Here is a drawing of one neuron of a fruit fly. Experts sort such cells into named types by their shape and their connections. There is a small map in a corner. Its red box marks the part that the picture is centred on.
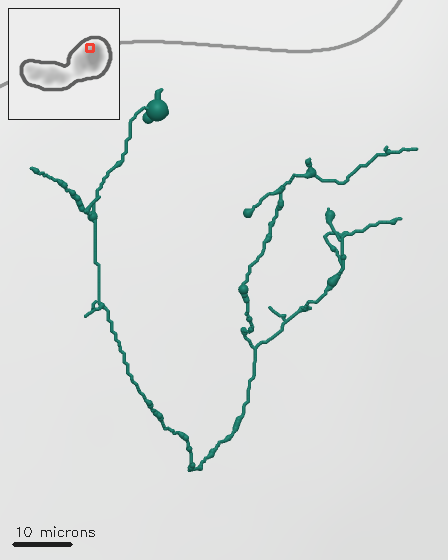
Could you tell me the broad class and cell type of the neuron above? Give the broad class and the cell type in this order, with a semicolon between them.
central-brain intrinsic neuron; CB1548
